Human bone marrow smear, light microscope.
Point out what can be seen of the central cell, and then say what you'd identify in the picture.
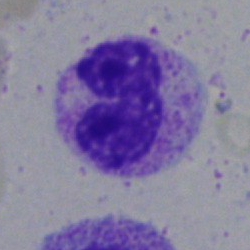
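What strikes me first is a nucleus in two lobes, one upper and one lower. It sits toward the left of the cell, so more cytoplasm lies on the right. Its chromatin looks dense and dark purple. Throughout the cytoplasm I can see many fine purple granules. My answer: this is a band neutrophil.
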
